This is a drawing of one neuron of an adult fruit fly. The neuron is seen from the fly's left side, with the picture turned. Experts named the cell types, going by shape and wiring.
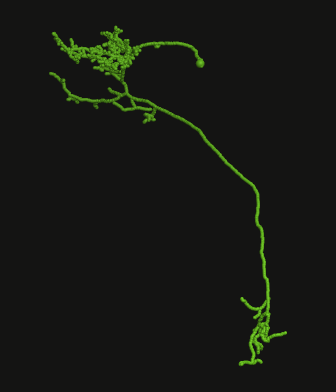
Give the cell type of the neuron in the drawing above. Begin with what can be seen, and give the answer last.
Its cell body lies at the top of the picture. As drawn here it is taller than it is wide. It is an ascending neuron. Its cell type is AN07B052.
